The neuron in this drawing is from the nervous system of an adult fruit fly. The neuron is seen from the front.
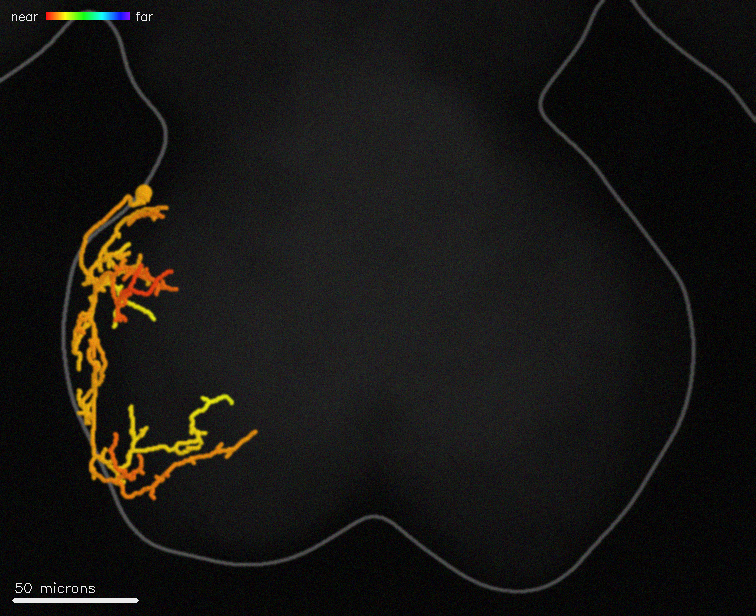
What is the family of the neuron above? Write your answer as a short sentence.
The family is hemilineage 19A.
